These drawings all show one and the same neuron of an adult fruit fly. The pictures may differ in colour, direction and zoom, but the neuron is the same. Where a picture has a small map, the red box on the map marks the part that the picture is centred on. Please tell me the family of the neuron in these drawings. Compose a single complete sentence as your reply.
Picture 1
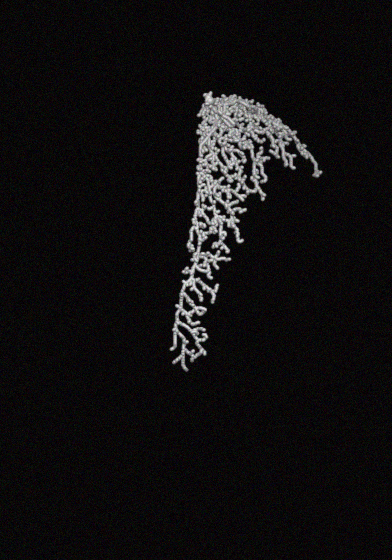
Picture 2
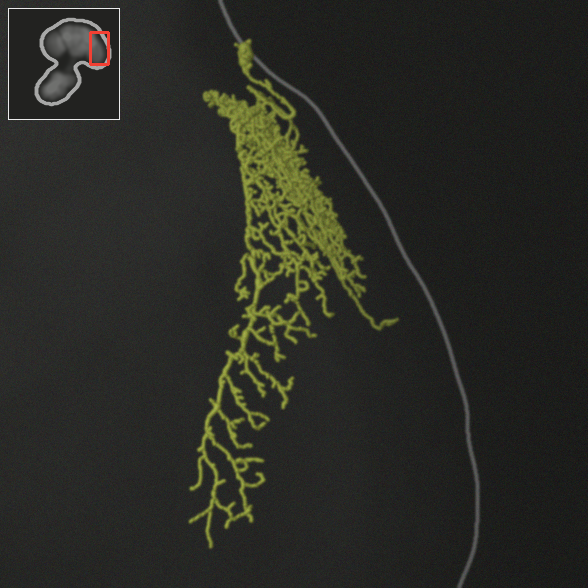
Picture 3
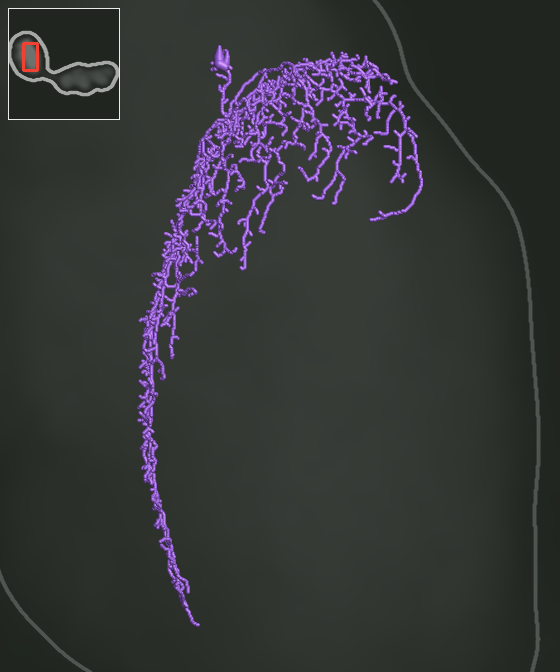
This neuron is a member of family Dm.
